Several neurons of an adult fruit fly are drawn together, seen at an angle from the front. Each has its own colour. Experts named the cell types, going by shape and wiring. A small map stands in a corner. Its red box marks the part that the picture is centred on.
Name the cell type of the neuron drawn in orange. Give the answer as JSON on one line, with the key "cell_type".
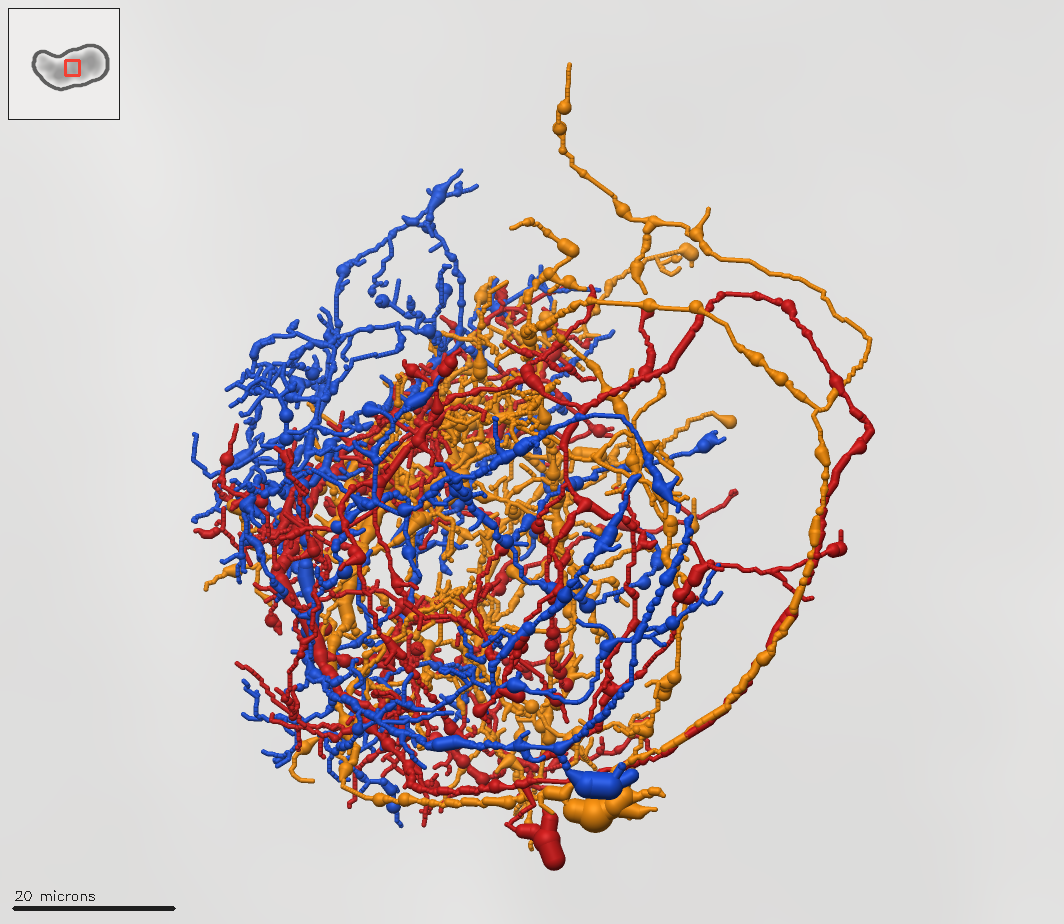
{"cell_type": "AVLP283"}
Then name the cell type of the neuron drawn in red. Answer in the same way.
{"cell_type": "AVLP311_a1"}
